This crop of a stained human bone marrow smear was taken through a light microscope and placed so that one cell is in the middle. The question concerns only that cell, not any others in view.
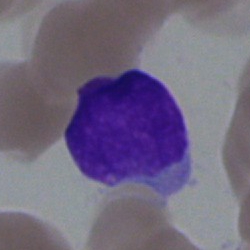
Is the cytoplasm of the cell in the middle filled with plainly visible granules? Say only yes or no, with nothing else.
No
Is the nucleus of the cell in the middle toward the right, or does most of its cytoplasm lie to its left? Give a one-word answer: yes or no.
No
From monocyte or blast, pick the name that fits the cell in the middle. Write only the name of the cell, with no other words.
blast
